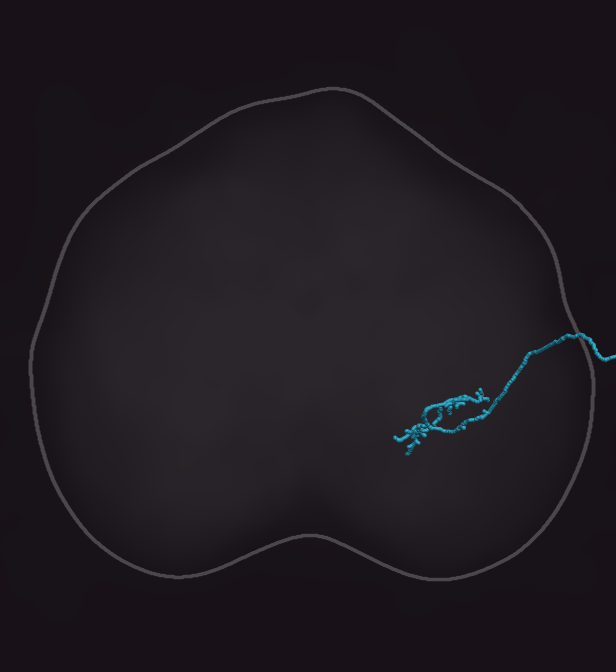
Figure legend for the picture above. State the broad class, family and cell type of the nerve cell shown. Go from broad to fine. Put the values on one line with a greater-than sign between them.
sensory neuron entering the nerve cord > class mechanosensory tactile > SNta18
